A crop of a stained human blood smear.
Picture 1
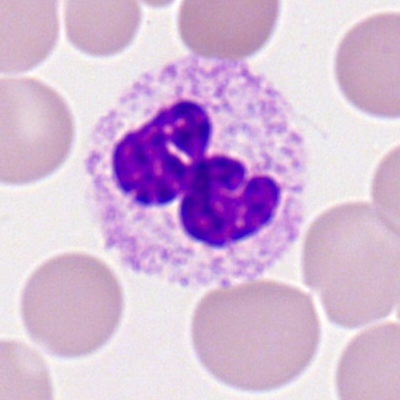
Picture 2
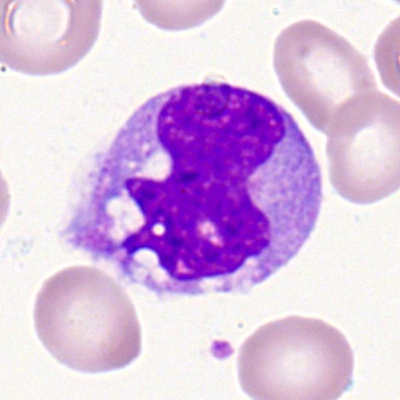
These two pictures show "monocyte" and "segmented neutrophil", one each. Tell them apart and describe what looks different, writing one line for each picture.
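In picture 1 we see a segmented neutrophil: No vacuoles are seen in the cytoplasm.
In picture 2 we see a monocyte: A few small clear vacuoles lie along the left side of the nucleus.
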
